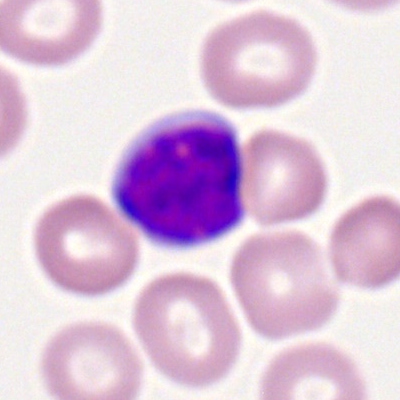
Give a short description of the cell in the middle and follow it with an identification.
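Look at its outline: roughly round, but flattened along the right edge. Inside sits one nucleus, a single mass with no lobes, and it fills nearly all of the cell. I can't spot any vacuoles in the cytoplasm. So this one is a lymphocyte.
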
